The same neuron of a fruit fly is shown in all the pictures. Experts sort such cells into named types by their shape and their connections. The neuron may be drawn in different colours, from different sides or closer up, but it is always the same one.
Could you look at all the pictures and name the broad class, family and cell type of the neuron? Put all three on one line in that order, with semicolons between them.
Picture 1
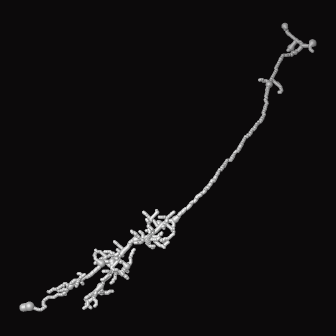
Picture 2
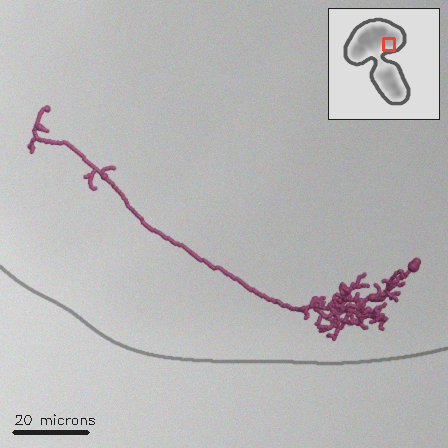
optic-lobe intrinsic neuron; Tm; Tm12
